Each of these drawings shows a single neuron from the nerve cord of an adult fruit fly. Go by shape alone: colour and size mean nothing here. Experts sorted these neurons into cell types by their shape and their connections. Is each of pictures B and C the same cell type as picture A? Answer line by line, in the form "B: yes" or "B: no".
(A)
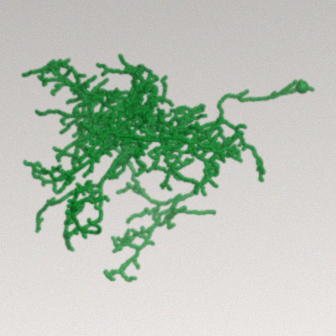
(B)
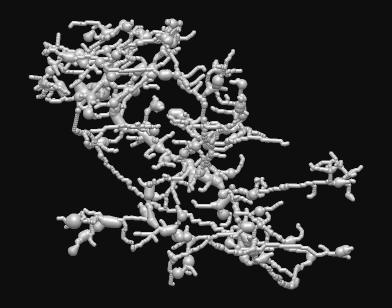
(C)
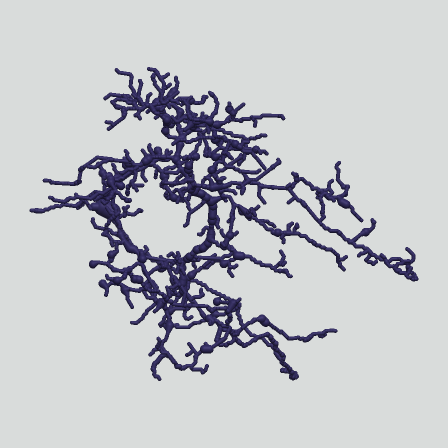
B: no
C: yes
